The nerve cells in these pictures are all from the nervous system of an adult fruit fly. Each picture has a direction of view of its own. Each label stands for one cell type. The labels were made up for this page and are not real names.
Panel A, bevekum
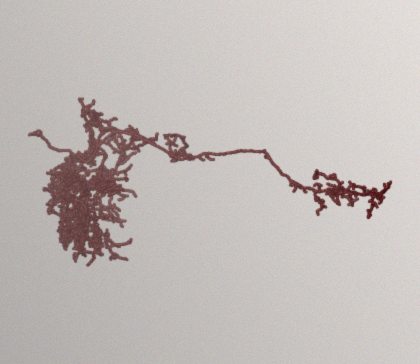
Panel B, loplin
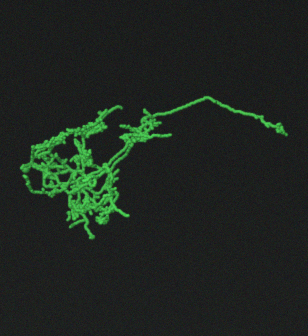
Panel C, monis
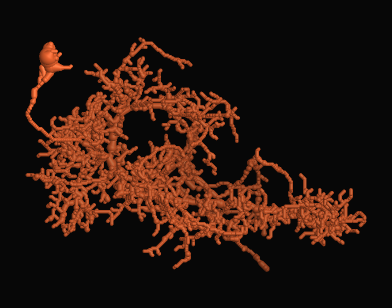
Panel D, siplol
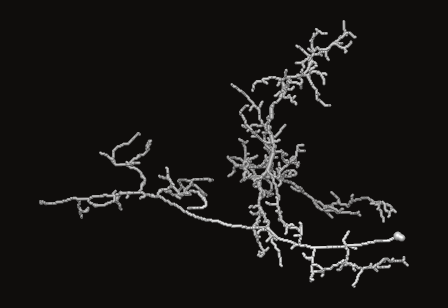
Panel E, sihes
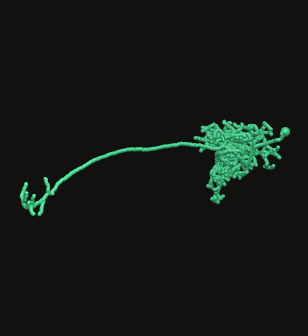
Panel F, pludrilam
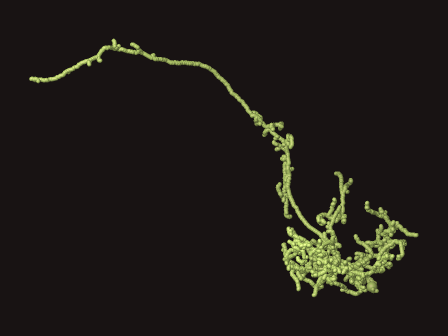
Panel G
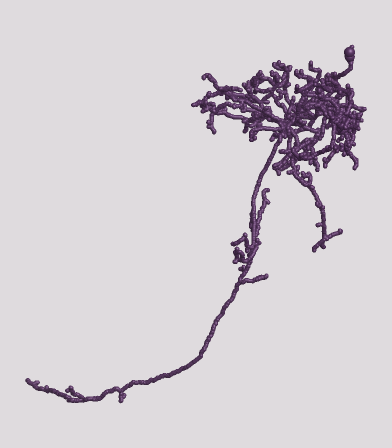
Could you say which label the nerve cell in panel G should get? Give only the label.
pludrilam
